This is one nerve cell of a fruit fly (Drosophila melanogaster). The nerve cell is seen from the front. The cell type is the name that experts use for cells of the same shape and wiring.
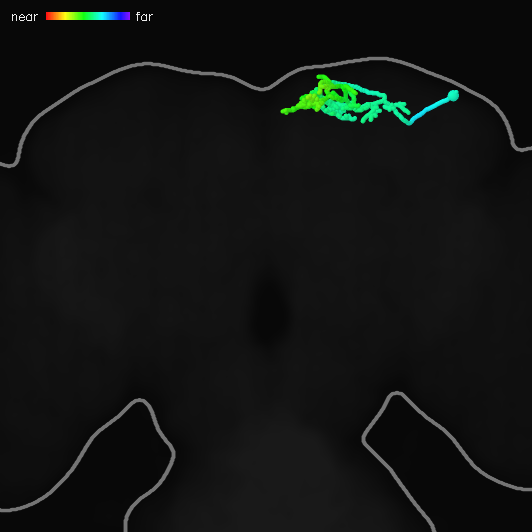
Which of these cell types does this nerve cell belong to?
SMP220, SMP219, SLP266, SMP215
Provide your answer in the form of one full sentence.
The cell type name for this nerve cell is SMP215.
